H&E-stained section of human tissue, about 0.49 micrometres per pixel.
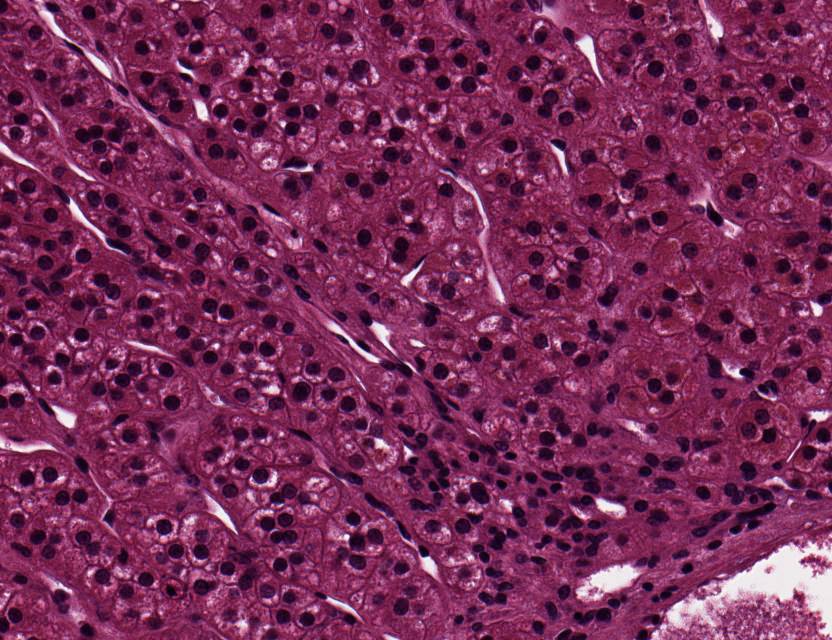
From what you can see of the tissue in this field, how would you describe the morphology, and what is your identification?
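Large polygonal cells predominate, each with a single round, centrally placed nucleus. The nuclei are dark and fairly uniform in size throughout. Cytoplasm is abundant and pink, appearing pale and finely vacuolated in many cells. No gland lumina are formed. This tissue is adrenal gland.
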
